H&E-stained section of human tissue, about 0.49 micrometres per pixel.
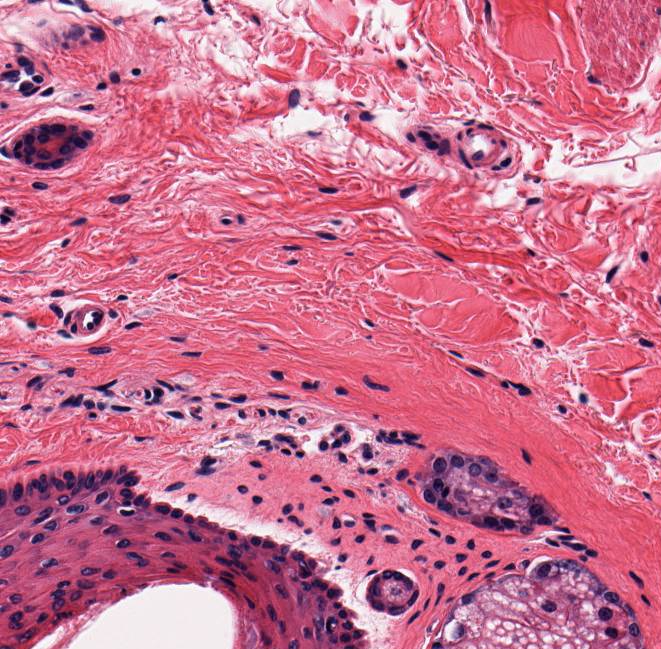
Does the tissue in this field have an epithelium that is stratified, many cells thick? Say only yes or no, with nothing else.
Yes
